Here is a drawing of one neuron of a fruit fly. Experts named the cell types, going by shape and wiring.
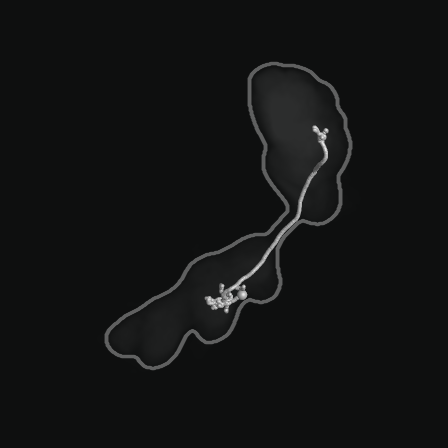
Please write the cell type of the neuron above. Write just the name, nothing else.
AN10B045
